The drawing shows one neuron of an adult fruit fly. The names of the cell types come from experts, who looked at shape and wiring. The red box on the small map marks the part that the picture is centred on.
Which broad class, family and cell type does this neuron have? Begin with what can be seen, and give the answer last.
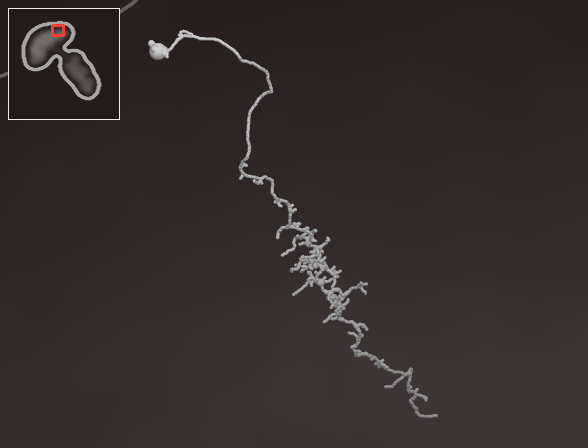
It lies in the brain. The cell body can be seen at the upper left of the picture. This is an optic-lobe intrinsic neuron. Its family is Dm. Its cell type is Dm3b.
